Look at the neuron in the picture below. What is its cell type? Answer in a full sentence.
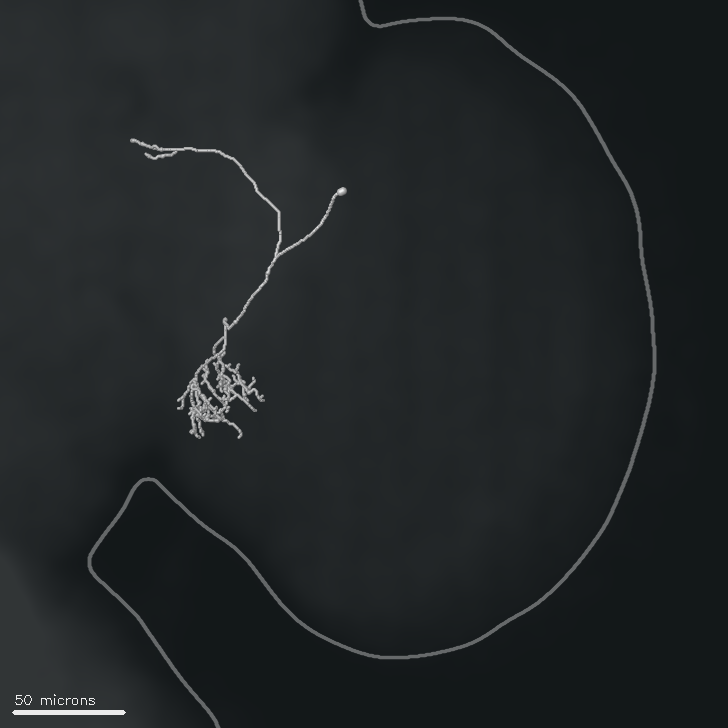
The cell type is LC20a.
